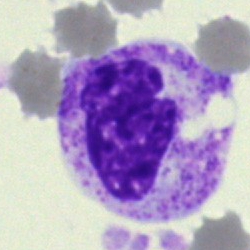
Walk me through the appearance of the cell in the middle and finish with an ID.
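An irregular nucleus, notched on its upper right side, lies toward the left of the cell. Its chromatin is dark purple and coarsely clumped. Between the granules, the cytoplasm is pale lilac. The cell is a metamyelocyte.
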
